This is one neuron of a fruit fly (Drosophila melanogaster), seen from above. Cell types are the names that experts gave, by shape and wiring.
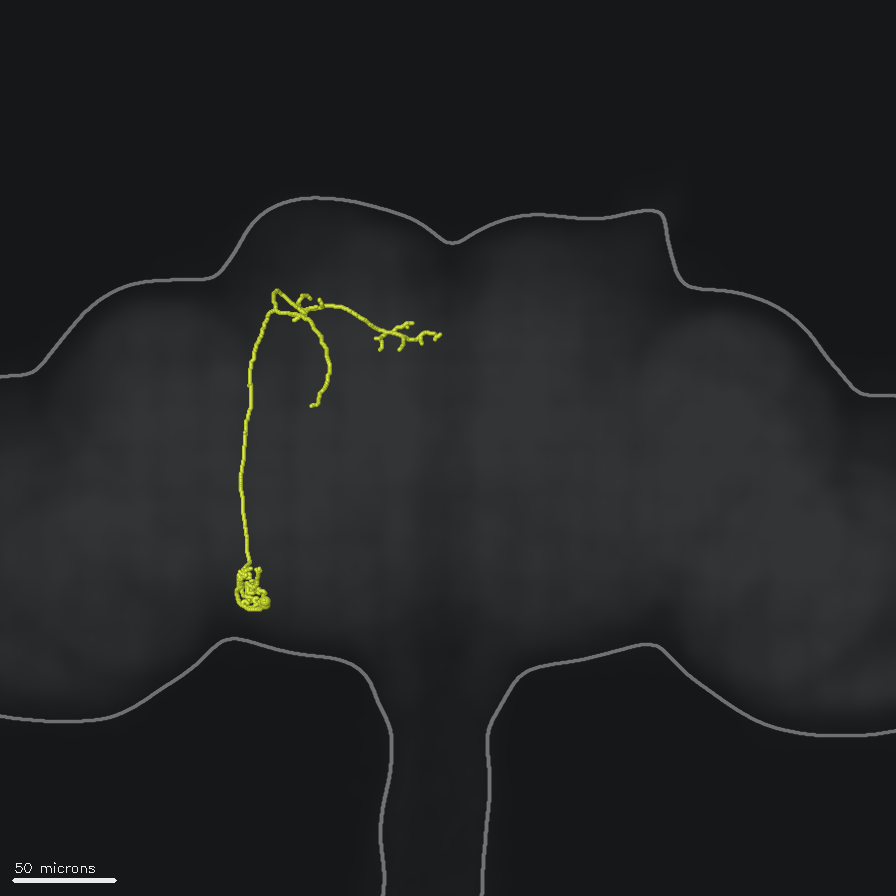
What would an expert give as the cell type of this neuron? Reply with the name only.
KCa'b'-m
